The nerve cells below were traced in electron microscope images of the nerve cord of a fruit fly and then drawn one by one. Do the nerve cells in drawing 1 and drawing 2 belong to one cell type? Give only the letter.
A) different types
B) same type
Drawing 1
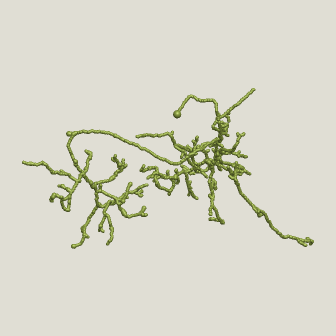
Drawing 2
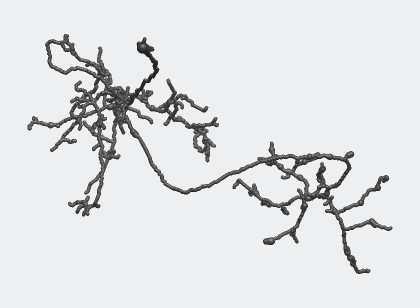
B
